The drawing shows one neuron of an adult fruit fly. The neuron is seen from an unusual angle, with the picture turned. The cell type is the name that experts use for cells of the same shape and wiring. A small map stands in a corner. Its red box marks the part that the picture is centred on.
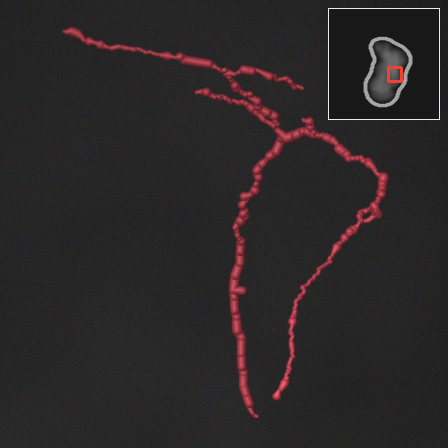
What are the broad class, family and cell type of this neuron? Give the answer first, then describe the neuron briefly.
This is a sensory neuron entering the brain. Its family is called class mechanosensory. It is of cell type JO-A2. The drawing shows no cell body. There are a dozen or fewer branch ends.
